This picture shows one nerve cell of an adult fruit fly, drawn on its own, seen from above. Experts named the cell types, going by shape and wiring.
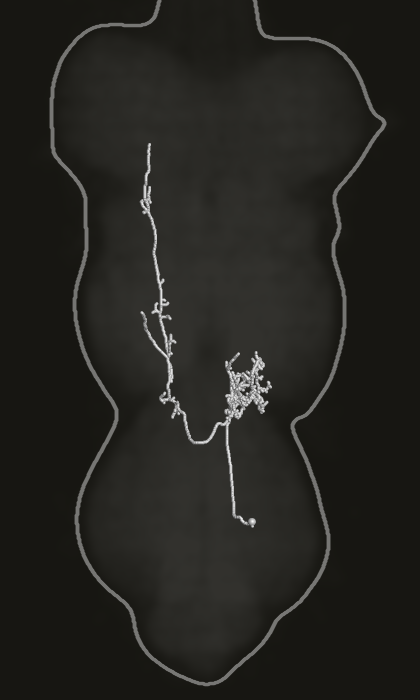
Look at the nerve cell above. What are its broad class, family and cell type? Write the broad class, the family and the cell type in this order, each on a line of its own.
nerve-cord intrinsic neuron
hemilineage 06A
IN06A052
